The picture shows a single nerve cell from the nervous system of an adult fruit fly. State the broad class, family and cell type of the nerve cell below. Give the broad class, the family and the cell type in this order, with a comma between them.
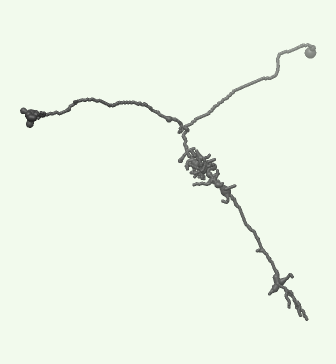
optic-lobe intrinsic neuron, T, T2a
